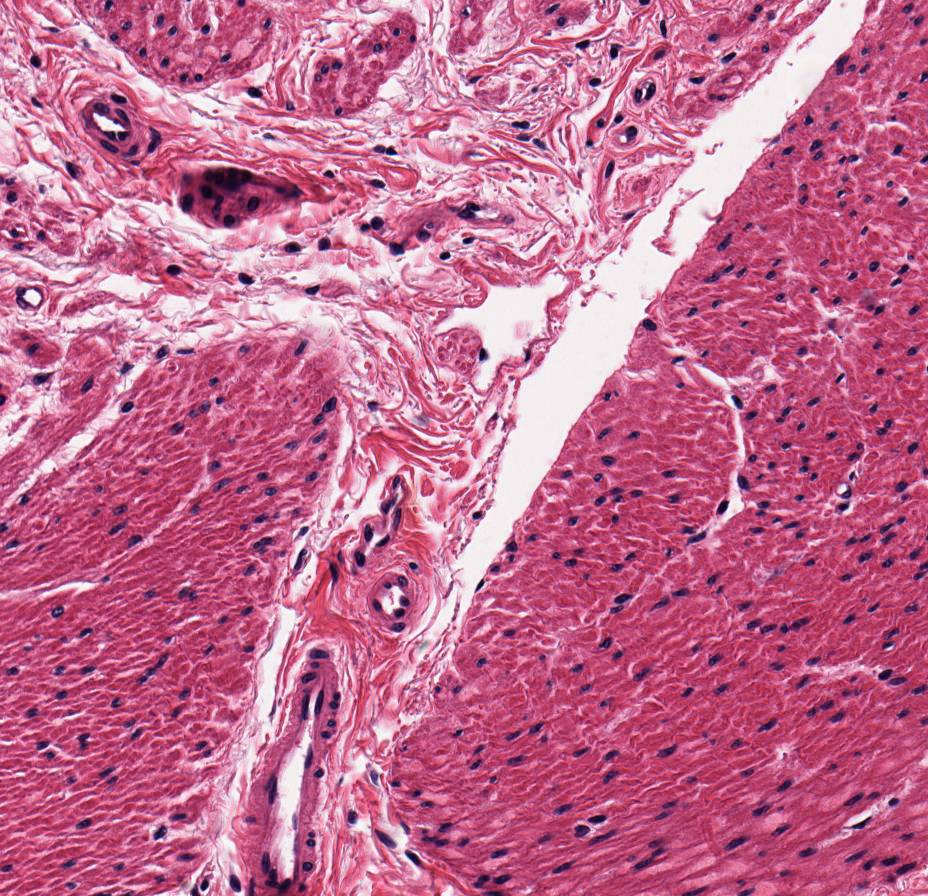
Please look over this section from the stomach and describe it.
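Smooth muscle: two broad masses, lower left and right of field. Between them, a band of loose connective tissue runs from upper left down to bottom centre. Muscle cells: pink cytoplasm, elongated blunt-ended nuclei. No cross-striations seen. Separating band: loose, wavy pink collagen fibres with scattered spindle-shaped nuclei.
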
